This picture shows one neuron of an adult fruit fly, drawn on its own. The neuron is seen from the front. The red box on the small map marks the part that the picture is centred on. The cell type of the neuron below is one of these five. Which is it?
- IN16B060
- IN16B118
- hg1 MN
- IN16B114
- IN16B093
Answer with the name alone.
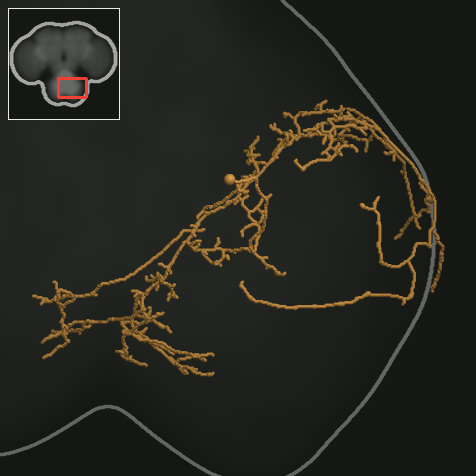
IN16B060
